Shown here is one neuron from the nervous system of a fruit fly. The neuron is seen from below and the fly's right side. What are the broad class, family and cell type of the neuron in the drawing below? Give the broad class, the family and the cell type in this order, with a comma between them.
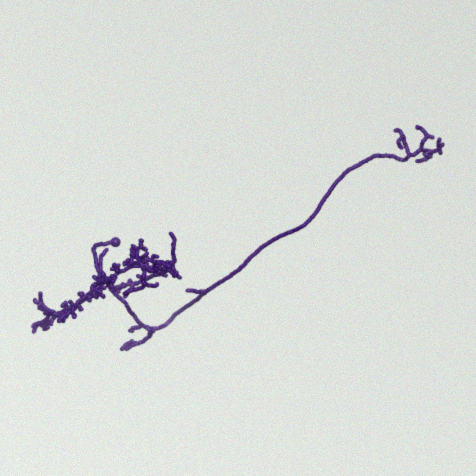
ascending neuron, hemilineage 19B, AN19B042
